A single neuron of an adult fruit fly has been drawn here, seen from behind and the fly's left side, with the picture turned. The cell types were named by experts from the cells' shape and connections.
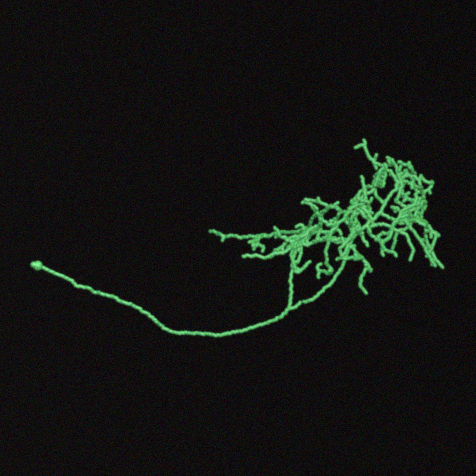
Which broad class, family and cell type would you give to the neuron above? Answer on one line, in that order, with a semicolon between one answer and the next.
central-brain intrinsic neuron; hemilineage DM1_antero_ventral; PS118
